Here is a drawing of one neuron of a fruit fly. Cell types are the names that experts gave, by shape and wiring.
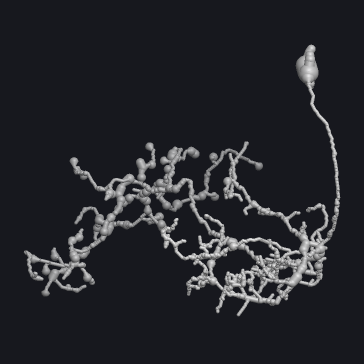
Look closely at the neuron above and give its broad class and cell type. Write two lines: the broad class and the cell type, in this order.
nerve-cord intrinsic neuron
INXXX395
